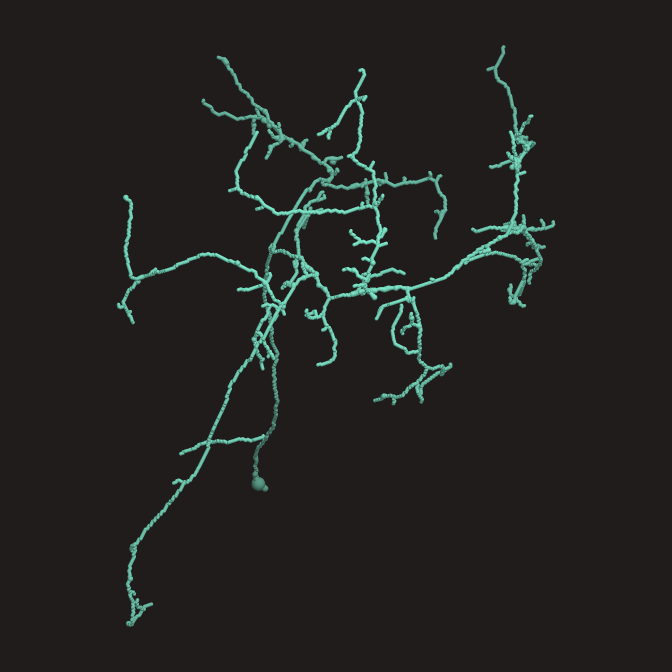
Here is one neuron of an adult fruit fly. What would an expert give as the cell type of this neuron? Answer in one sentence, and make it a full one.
By cell type, this neuron is classified as IN12A044.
